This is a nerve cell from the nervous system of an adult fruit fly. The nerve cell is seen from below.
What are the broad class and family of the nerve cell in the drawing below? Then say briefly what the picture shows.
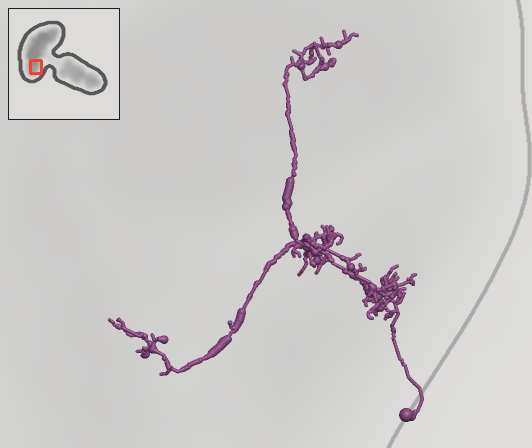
Its broad class is optic-lobe intrinsic neuron. Its family is Y. It is in the brain and does not reach the nerve cord. The cell body can be seen at the lower right of the picture. Dozens of branch ends can be seen.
